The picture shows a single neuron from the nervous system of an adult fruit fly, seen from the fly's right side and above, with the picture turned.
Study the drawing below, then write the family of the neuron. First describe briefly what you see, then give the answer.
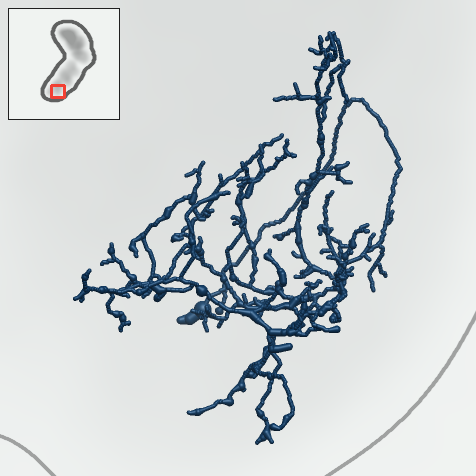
The picture shows dozens of branch ends. As drawn here it is taller than it is wide. Its broad class is nerve-cord intrinsic neuron. The family is hemilineage 13B.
